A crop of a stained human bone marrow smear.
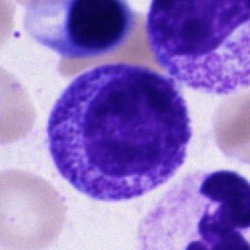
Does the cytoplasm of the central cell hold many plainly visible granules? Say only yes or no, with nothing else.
Yes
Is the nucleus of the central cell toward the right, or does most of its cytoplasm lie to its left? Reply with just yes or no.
Yes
